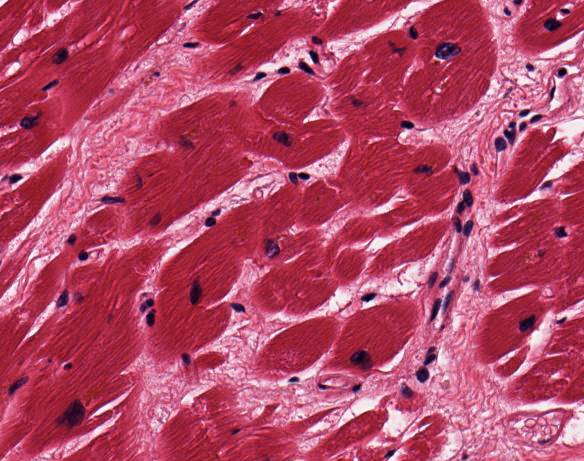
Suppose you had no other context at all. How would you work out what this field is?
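I'm reading this as myocardium. In the centre and right, many fibres are cut across or obliquely, giving rounded or oval profiles. The cytoplasm stains a deep red-pink, and nuclei lie singly in the fibre centres.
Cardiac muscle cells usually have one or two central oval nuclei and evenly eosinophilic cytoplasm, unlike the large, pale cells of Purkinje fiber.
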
